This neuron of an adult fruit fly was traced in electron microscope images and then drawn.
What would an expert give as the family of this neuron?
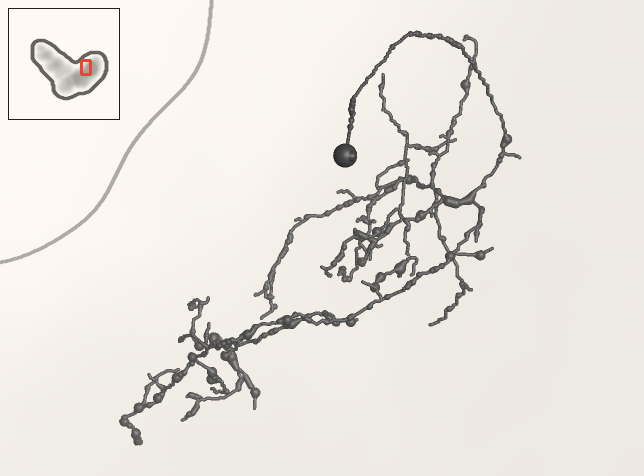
hemilineage SMPp&v1_posterior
